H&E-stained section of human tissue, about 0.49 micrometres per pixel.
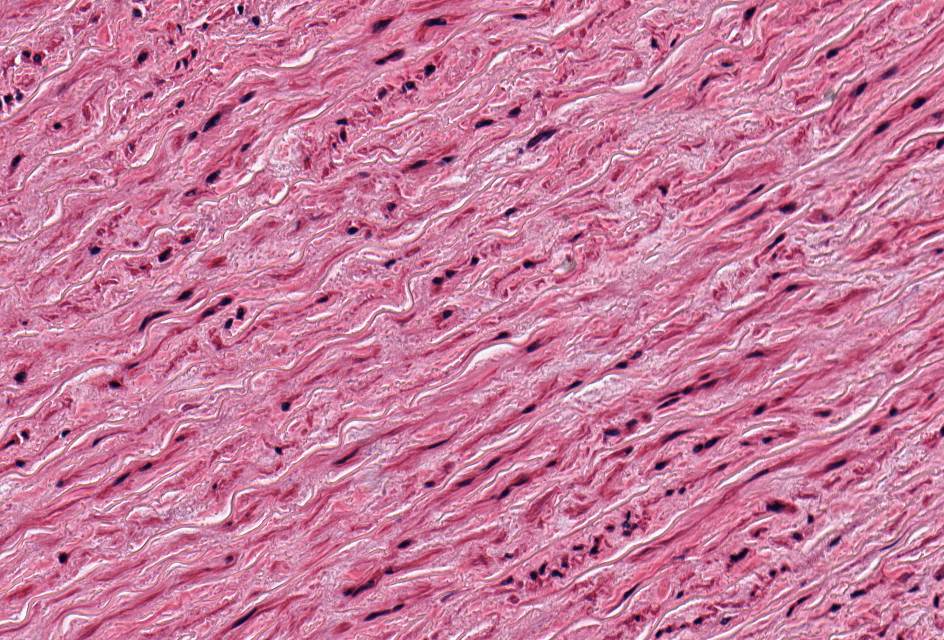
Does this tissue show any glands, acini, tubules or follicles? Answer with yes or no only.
No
